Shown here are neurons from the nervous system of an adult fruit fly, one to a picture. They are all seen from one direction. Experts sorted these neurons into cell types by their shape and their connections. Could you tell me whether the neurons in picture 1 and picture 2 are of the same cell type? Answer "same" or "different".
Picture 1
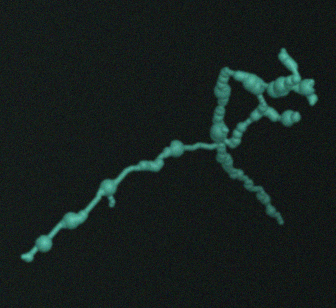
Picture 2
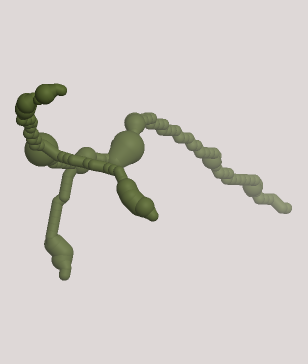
different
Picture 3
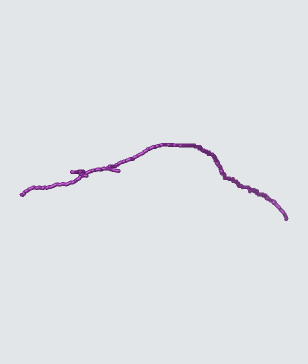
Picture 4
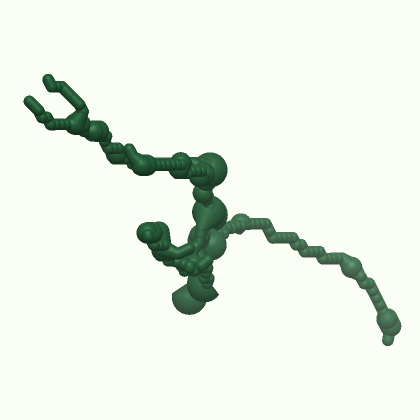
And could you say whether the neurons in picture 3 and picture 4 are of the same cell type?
different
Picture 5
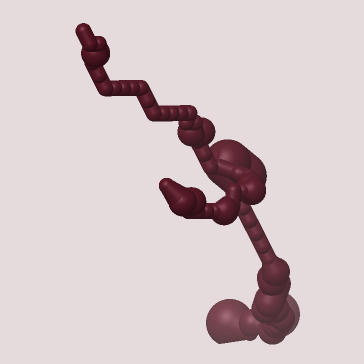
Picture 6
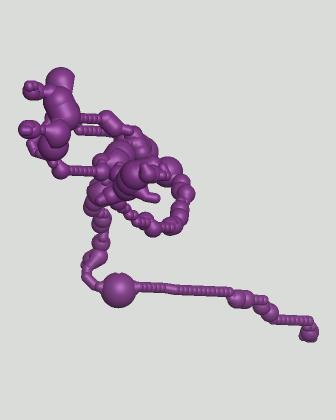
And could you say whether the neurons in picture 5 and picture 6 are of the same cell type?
same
